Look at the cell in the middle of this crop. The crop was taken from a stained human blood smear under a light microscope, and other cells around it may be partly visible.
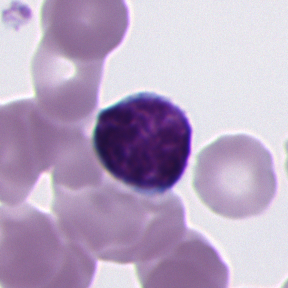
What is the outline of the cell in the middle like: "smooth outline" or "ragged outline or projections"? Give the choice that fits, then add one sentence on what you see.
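Smooth outline. The cell outline is smooth, without surface projections.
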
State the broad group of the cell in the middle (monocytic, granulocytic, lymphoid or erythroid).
lymphoid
